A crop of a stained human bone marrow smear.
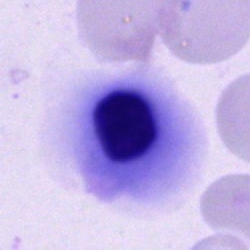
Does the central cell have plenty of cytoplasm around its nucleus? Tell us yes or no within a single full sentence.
Yes, its cytoplasm is plentiful around the nucleus.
